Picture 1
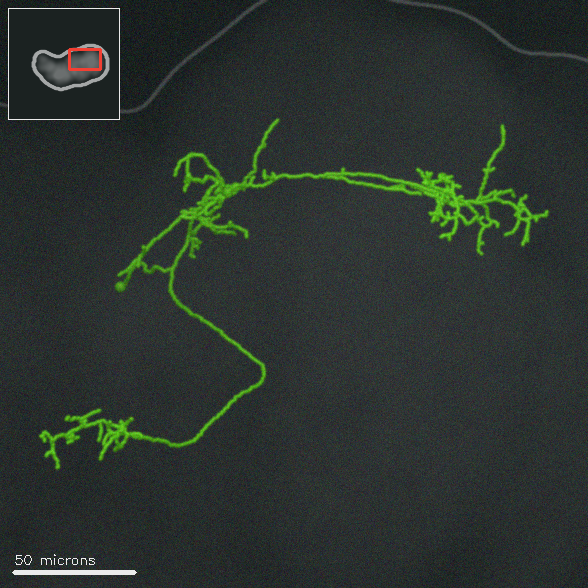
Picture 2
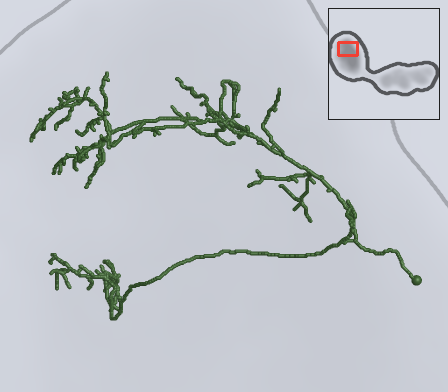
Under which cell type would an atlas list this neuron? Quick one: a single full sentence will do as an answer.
In the scheme of cell types, this neuron is CL328.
